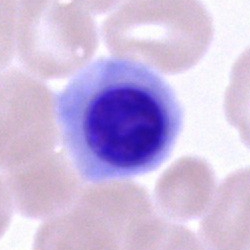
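Erythroblast, the cell in the middle. See how its nucleus sits off-centre, toward the right side. The cytoplasm makes a wide rim on the left and a narrow one on the right. It shows no granules. No distinct nucleolus is visible in the nucleus.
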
